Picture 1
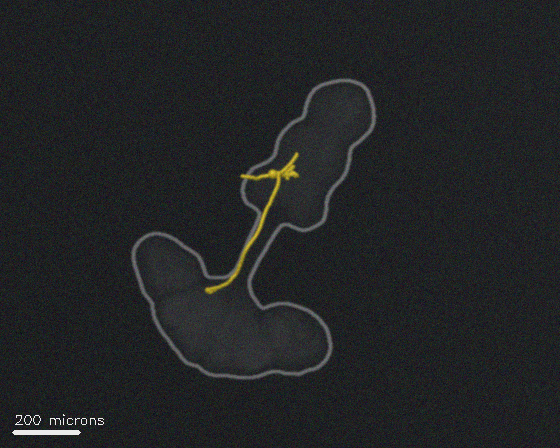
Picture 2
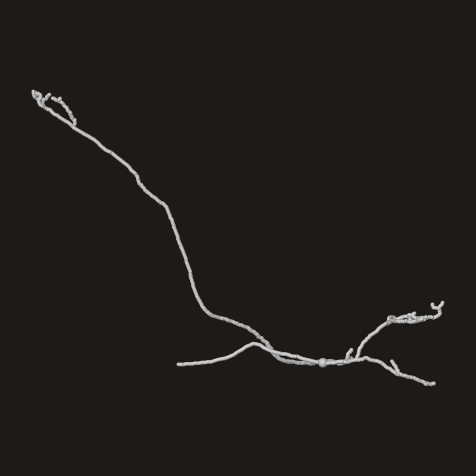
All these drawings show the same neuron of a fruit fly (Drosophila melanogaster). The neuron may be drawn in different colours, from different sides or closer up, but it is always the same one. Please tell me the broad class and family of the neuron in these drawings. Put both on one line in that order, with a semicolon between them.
sensory neuron ascending to the brain; class mechanosensory proprioceptive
